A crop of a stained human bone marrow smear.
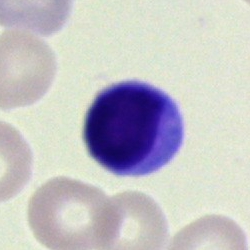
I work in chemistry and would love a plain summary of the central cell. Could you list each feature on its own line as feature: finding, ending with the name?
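Outline: round and smooth
Chromatin: dense, staining dark purple
Cytoplasm amount: scant, a narrow crescent on the right side
Cytoplasm colour: blue
Identification: lymphocyte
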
